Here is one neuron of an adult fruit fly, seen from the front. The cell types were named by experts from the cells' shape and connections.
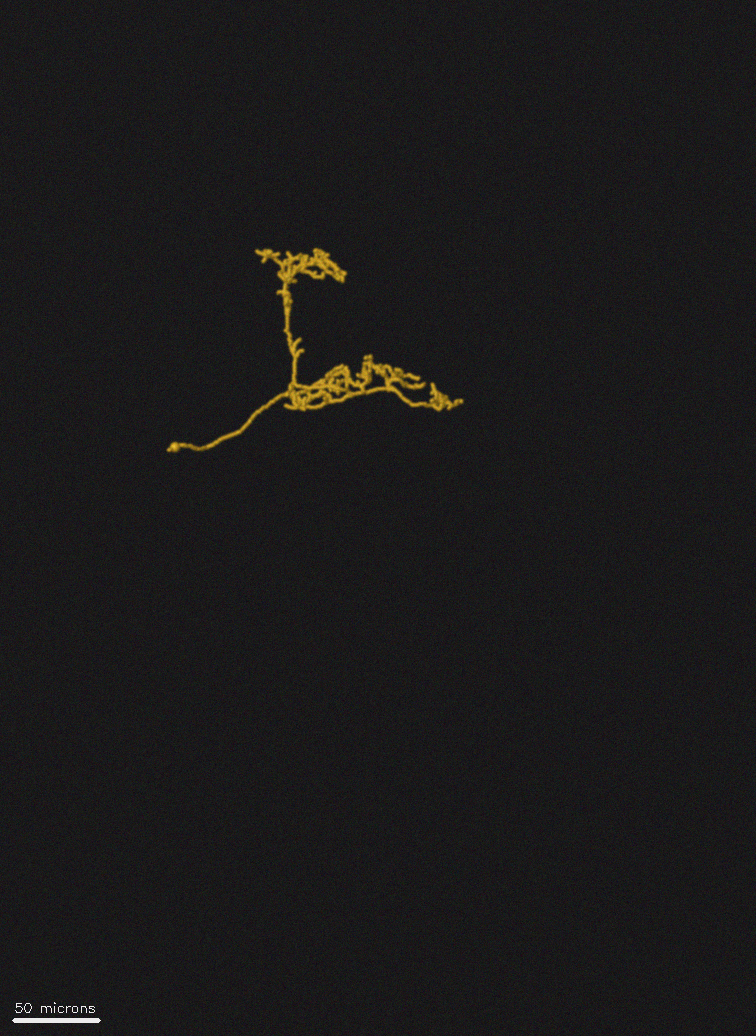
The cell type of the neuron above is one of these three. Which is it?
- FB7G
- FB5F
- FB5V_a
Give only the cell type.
FB7G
